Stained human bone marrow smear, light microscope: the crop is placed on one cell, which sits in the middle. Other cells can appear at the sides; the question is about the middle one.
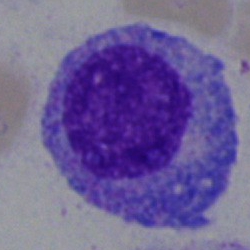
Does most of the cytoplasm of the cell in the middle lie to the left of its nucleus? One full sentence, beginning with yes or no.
No, its nucleus is placed toward the left side of the cell.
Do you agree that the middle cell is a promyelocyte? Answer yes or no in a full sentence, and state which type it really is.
Yes, a promyelocyte occupies the middle of the crop.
